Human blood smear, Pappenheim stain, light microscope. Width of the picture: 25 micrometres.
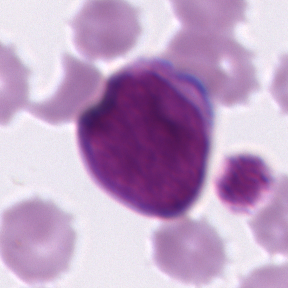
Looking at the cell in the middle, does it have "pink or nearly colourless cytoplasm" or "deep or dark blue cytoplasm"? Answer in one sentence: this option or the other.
A deep or dark blue colour is seen in the cytoplasm of the cell.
